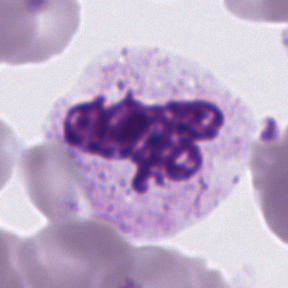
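Segmented neutrophil. The outline is roughly round. The nucleus consists of several connected lobes, which stretch across the cell from left to right. No nucleoli are visible in the nucleus.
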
